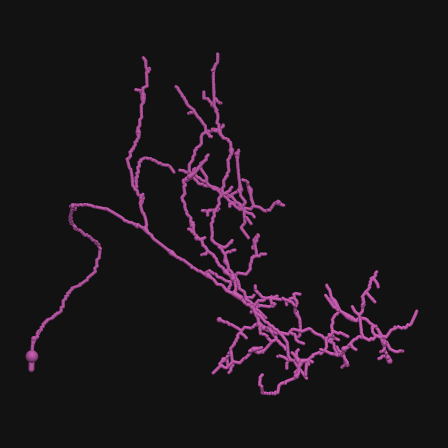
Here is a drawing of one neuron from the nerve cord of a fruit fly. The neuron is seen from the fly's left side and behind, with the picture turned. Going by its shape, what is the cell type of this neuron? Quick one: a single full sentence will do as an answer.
This neuron is recognized as the cell type IN14A057.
